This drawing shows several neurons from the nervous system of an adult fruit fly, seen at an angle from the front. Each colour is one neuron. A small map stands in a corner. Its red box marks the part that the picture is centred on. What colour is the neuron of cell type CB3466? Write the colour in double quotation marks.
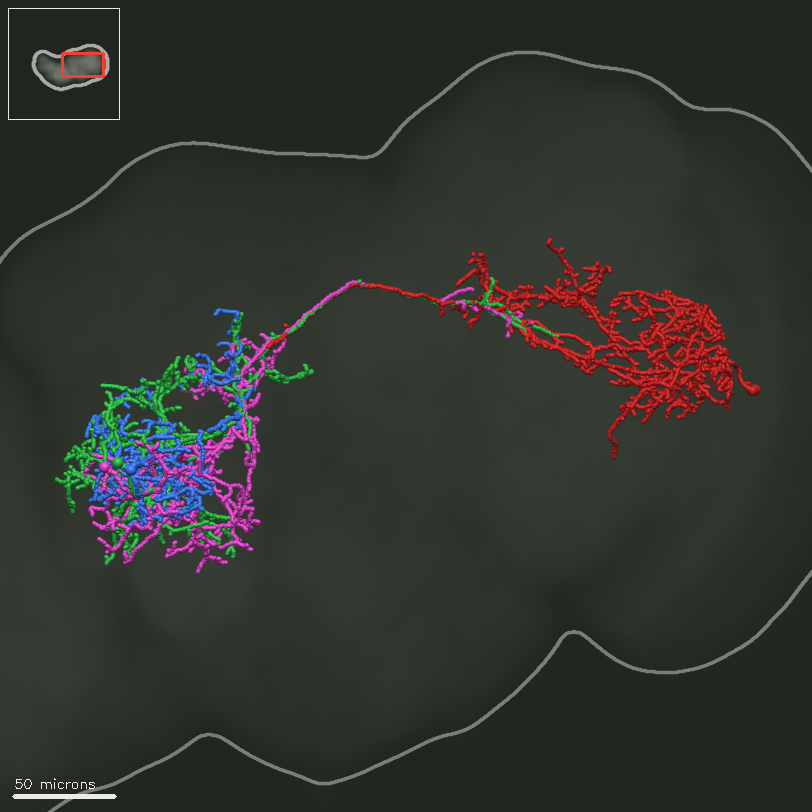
"green"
